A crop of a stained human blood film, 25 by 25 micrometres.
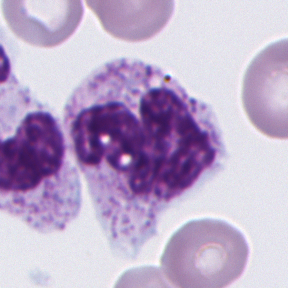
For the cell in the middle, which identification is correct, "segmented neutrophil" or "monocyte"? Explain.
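Segmented neutrophil. Outline irregular; cytoplasm tapers to a narrower part at the bottom. Cytoplasm abundant, pale lilac-grey. Chromatin dark purple, coarsely clumped. No nucleoli visible.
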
